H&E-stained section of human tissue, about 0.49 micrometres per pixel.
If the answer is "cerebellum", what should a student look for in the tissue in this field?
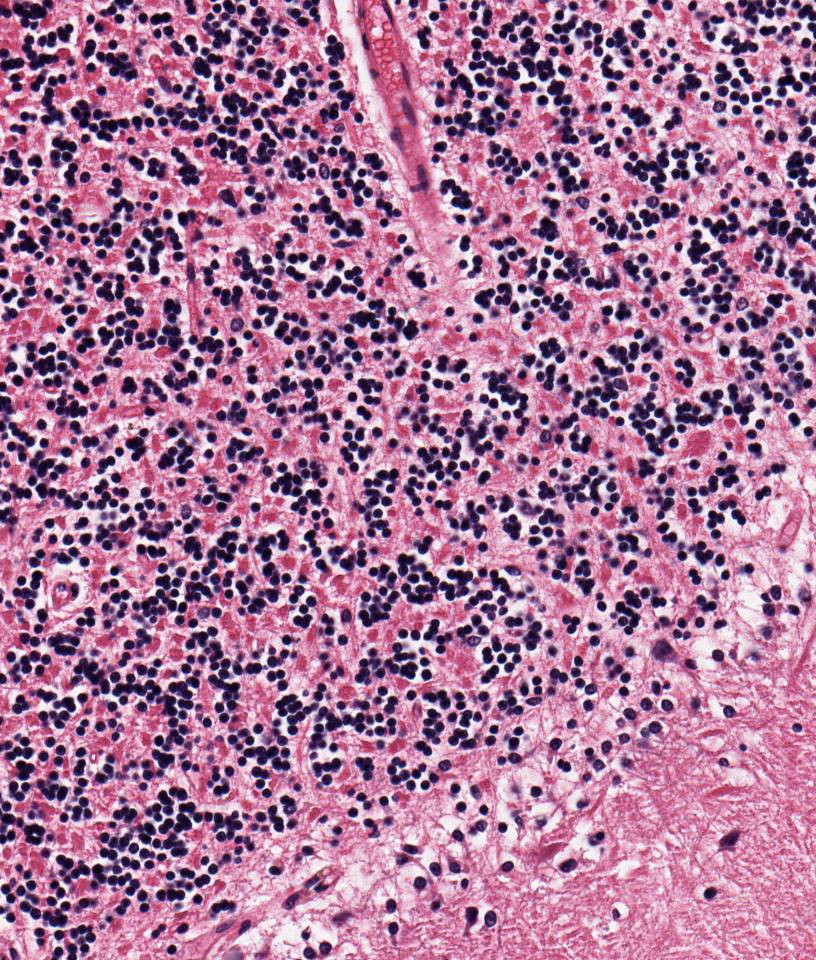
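Tissue: cerebellum. Bulk of field: dense sheet of small, round, darkly stained nuclei, covering all but the lower right corner. These nuclei uniform, with little or no cytoplasm visible around them. Lower right corner: paler, finely fibrillary pink zone with only sparse scattered nuclei.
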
